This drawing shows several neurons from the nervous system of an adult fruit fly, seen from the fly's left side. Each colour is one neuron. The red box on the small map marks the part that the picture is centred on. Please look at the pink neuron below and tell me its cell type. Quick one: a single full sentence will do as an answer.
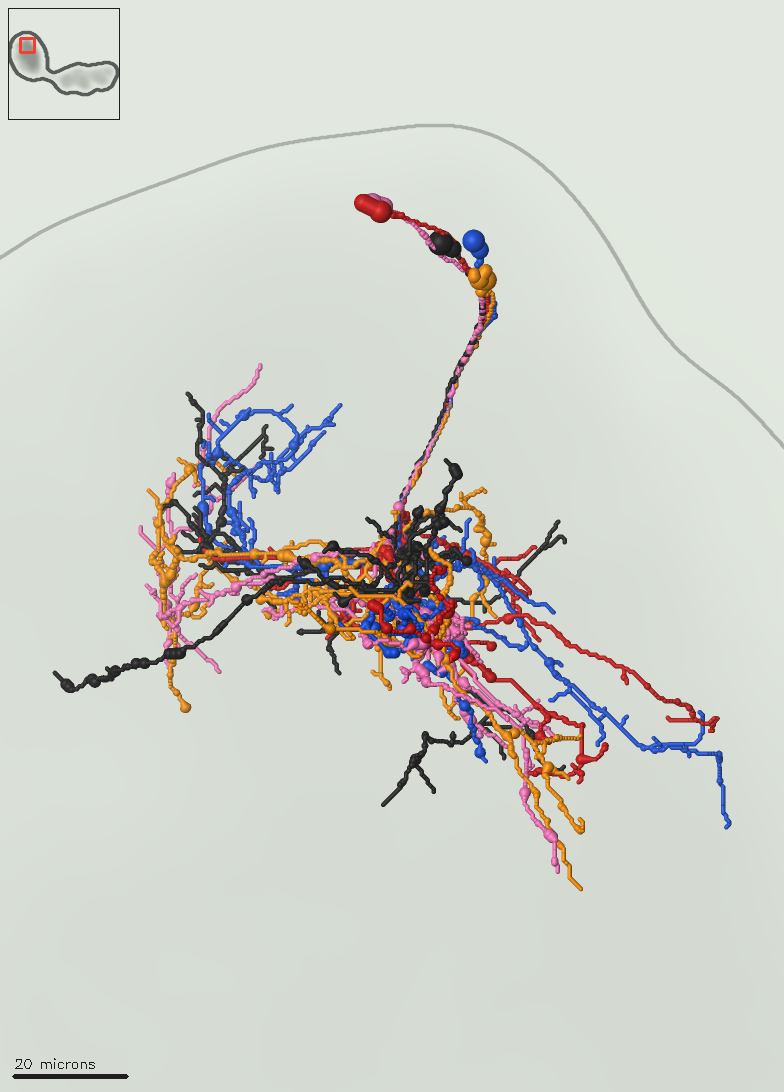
In terms of cell type, the neuron is CB2988.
